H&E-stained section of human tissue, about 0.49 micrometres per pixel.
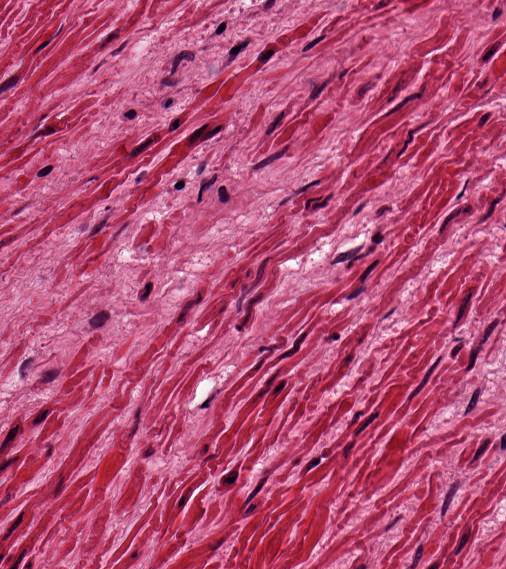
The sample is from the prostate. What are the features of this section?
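What strikes me first is elongated fibres running in parallel across the whole field, slanting from lower left to upper right. Most of the nuclei, I notice, are dark and elongated, lying parallel to those fibres. Looking around, I find no epithelium or glands anywhere. Nor are there any fat cells.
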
